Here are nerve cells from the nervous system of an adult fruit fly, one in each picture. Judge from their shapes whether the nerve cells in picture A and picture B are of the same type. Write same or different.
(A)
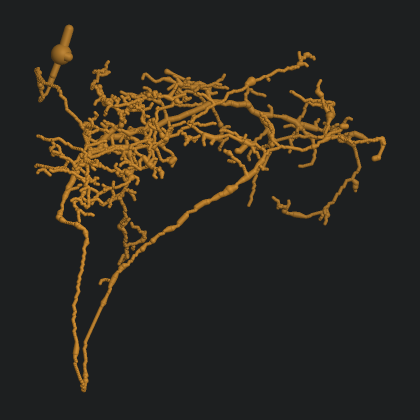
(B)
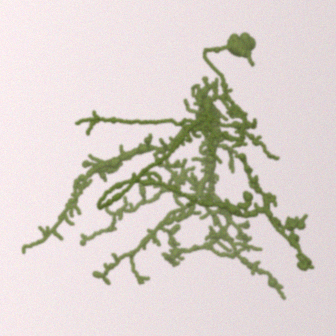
same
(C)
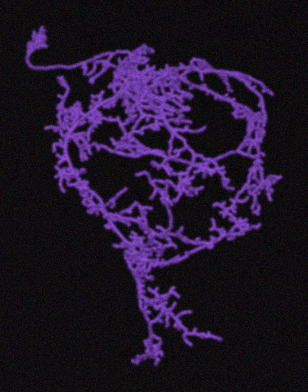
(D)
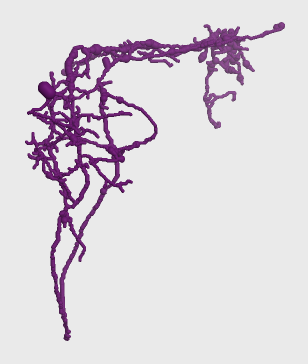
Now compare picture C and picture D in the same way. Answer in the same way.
different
